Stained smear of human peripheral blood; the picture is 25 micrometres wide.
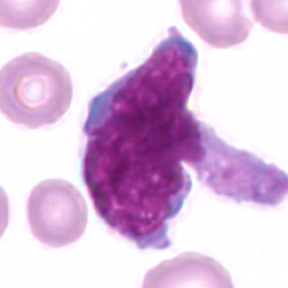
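Atypical promyelocyte, central cell, peripheral blood smear. Outline irregular and angular, not round. Nucleus occupies most of the cell body. Blue cytoplasmic rim without distinct granules. Elongated pale lilac band runs from the cell's right side toward the right edge of the picture.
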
